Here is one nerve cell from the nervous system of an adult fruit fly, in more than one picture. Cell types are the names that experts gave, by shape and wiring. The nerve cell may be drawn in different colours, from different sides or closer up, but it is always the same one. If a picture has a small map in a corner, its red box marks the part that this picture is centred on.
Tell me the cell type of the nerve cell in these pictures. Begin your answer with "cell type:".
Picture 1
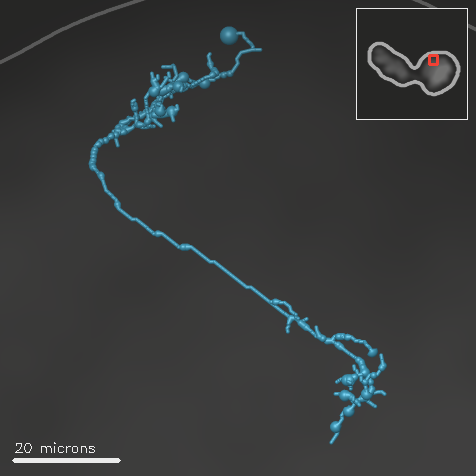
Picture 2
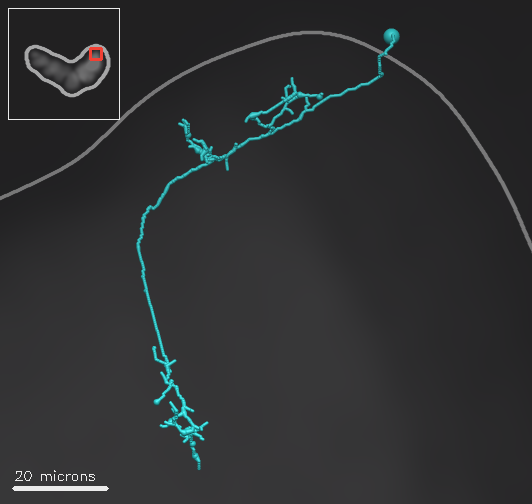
cell type: Tm5Y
